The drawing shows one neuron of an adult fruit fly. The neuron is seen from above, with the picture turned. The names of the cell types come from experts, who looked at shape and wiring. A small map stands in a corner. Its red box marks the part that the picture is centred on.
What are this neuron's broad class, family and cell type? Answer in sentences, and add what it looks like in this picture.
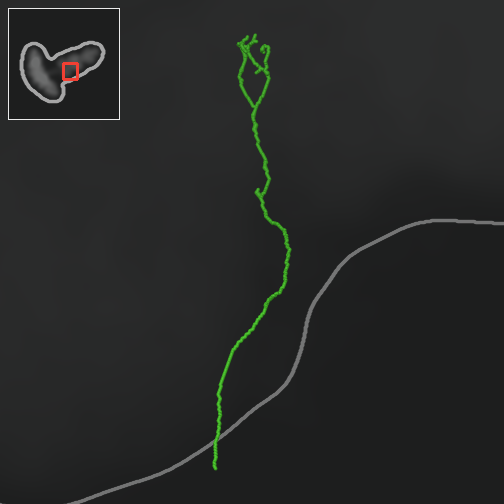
This is a sensory neuron entering the nerve cord. Its family is called class gustatory. It is of cell type WG1. The drawing shows no cell body. There are a dozen or fewer branch ends.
